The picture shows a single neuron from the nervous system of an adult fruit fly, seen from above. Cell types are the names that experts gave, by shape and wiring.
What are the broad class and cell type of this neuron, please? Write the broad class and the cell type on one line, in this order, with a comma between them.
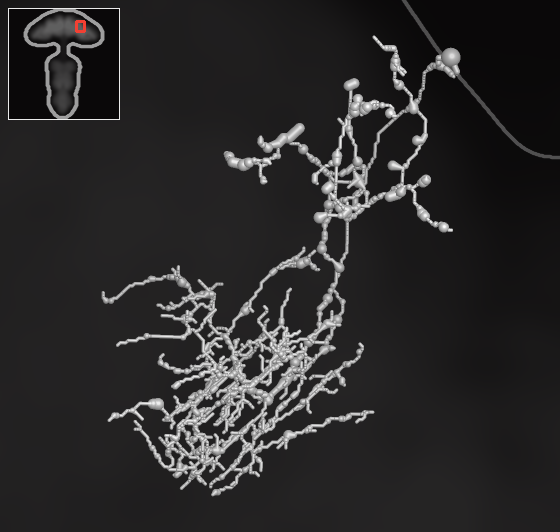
central-brain intrinsic neuron, AVLP407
